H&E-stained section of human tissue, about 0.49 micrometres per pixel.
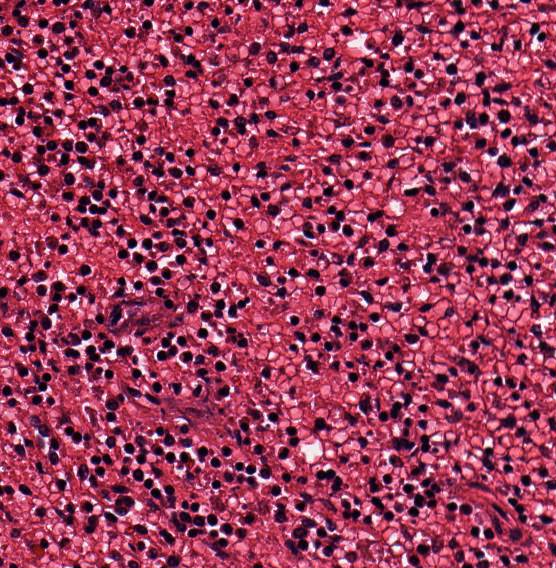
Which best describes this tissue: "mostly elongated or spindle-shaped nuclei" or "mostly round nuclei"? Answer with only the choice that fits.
Mostly round nuclei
